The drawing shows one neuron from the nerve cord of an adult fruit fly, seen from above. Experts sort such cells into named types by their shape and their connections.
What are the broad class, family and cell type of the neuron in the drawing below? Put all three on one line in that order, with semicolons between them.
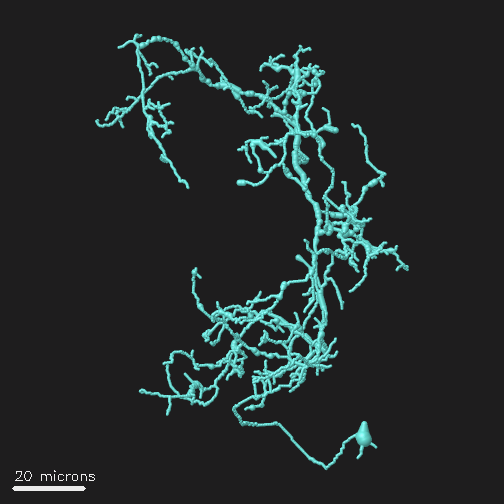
nerve-cord intrinsic neuron; hemilineage 03A; IN03A046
